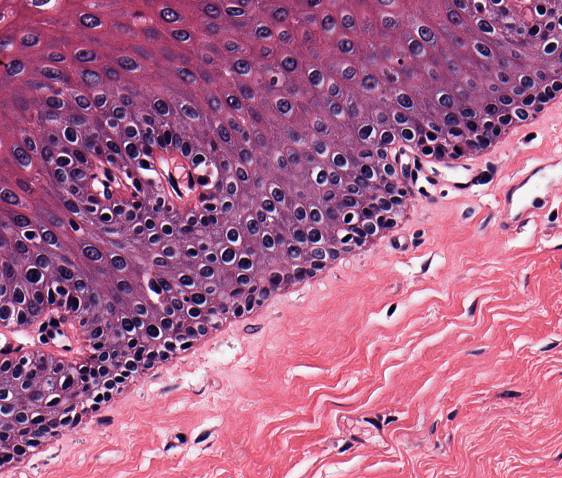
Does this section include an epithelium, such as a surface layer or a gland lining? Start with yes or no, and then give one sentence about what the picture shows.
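Yes. Stratified squamous epithelium fills the upper-left half of the field, and connective tissue fills the lower-right half, with a diagonal boundary between them.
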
